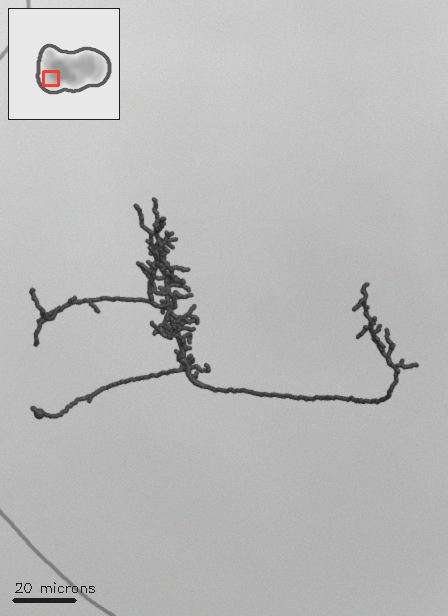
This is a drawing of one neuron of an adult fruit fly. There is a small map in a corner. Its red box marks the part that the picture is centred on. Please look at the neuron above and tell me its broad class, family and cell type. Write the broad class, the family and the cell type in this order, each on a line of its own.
optic-lobe intrinsic neuron
Y
Y12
